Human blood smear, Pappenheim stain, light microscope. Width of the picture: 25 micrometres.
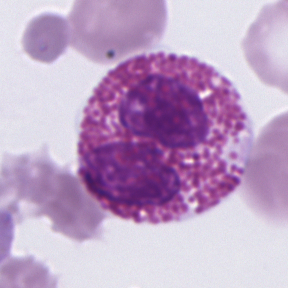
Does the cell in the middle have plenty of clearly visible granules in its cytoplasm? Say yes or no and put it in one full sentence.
Yes, this cell's cytoplasm carries many visible granules.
